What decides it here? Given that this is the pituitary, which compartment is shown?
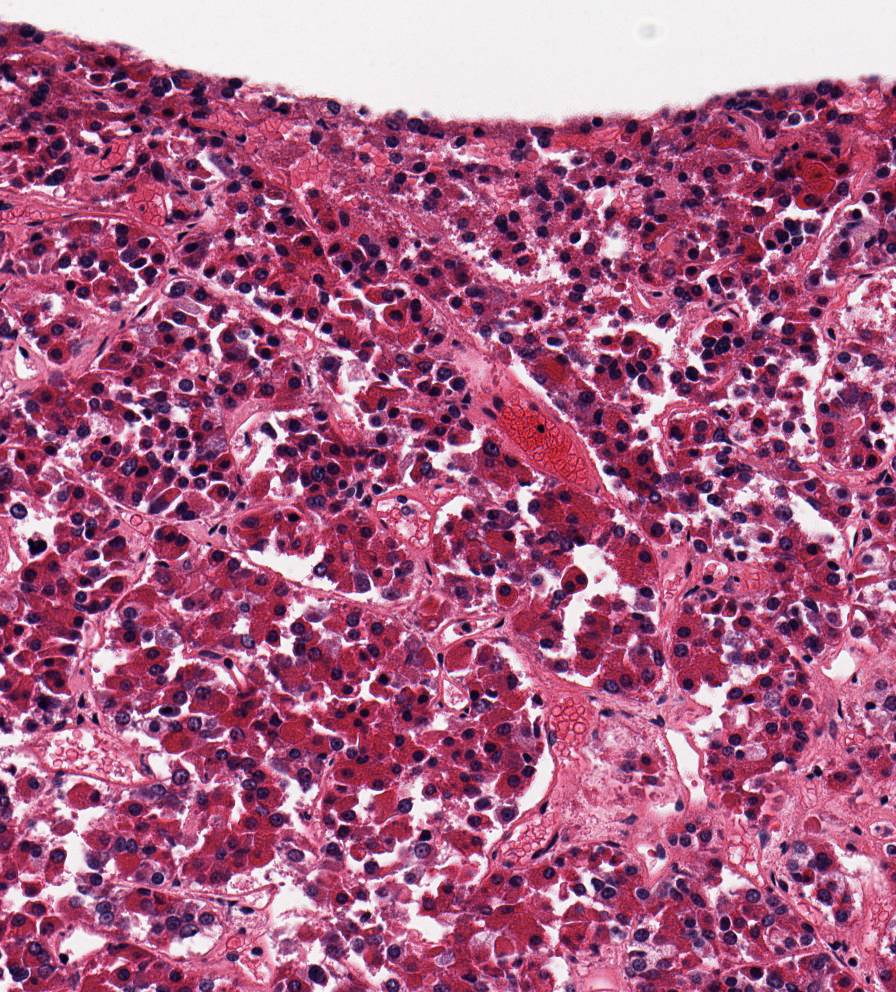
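The field shows the pars distalis. Throughout, the cells form small nests and cords divided by thin, pale pink strands of connective tissue; red cells mingle with cells of purplish or pale cytoplasm, so the population is mixed. No gland or tubule with a central lumen is formed.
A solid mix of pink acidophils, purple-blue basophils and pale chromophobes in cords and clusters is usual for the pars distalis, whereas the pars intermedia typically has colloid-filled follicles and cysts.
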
